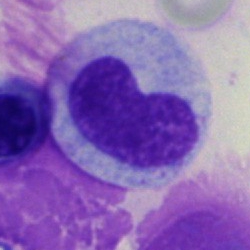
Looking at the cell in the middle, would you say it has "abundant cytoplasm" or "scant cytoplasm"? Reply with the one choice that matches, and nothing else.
Abundant cytoplasm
